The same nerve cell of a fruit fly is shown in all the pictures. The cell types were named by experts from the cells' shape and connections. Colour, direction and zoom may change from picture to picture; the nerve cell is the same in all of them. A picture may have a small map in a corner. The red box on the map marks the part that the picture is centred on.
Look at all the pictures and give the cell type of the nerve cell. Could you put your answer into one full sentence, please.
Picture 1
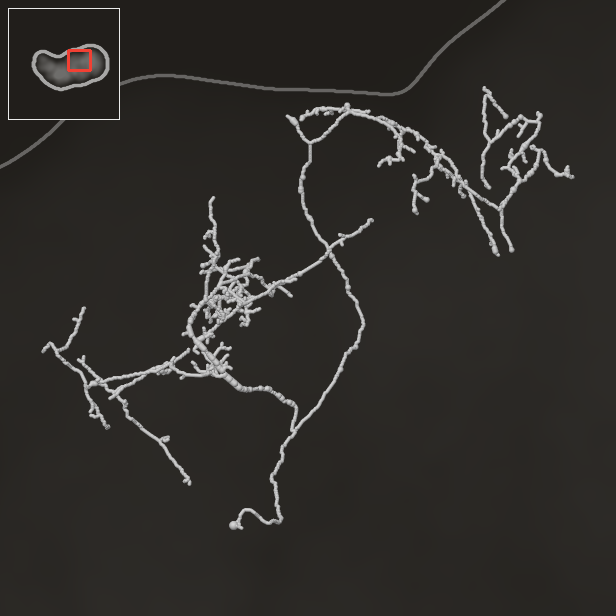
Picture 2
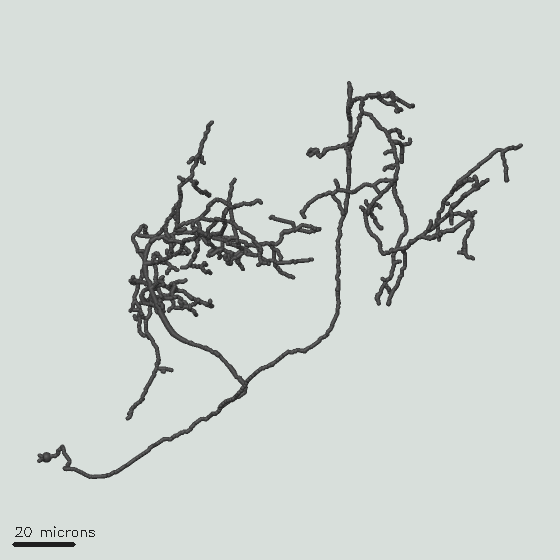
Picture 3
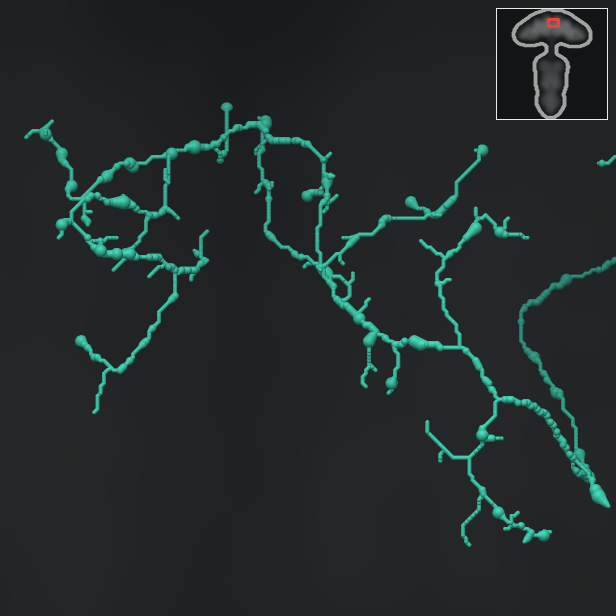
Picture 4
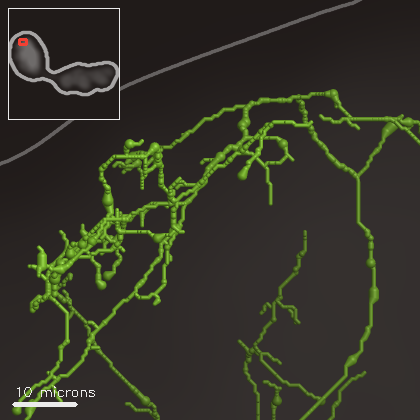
The cell type this nerve cell represents is SMP172.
